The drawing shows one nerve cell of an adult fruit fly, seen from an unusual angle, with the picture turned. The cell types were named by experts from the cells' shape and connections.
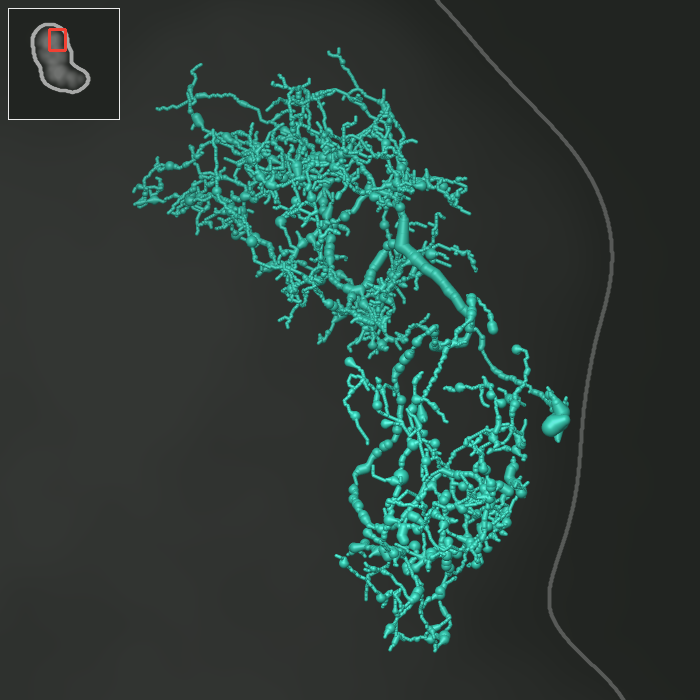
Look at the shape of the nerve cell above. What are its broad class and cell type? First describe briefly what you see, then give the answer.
More than a hundred branch ends can be seen. As drawn here it is taller than it is wide. This is a central-brain intrinsic neuron. Its cell type is SLP389.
